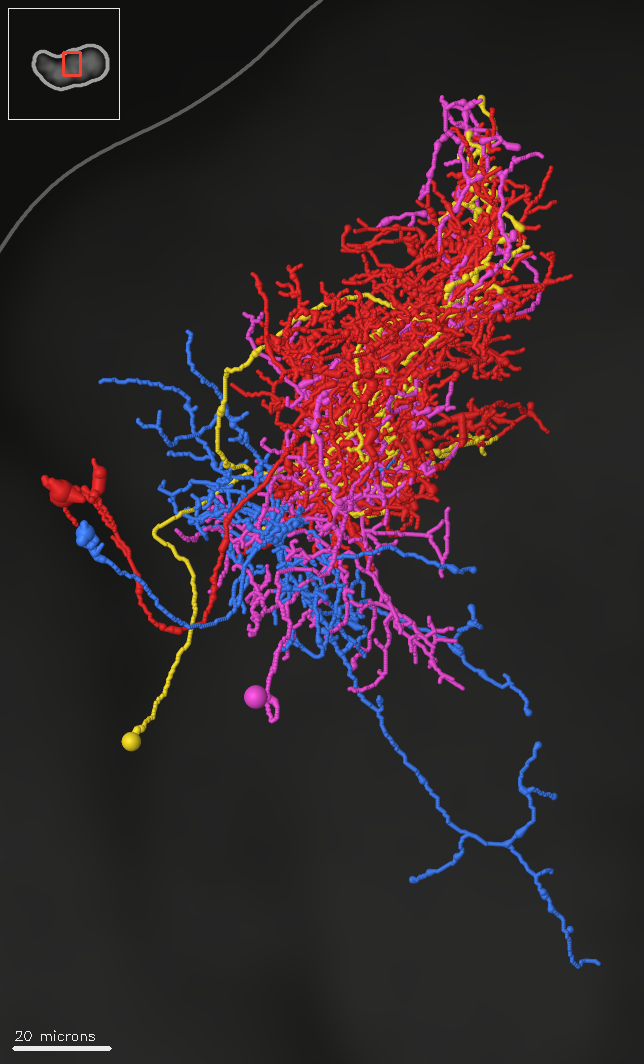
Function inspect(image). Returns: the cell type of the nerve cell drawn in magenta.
AVLP596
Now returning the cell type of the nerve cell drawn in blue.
AVLP013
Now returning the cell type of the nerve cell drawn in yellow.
SLP094_b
